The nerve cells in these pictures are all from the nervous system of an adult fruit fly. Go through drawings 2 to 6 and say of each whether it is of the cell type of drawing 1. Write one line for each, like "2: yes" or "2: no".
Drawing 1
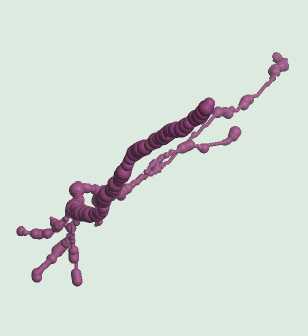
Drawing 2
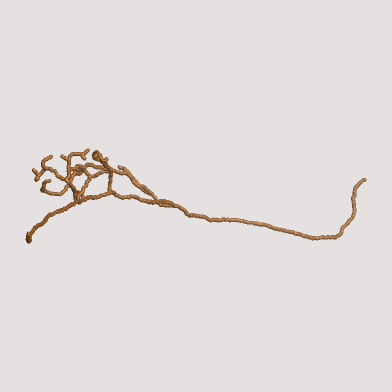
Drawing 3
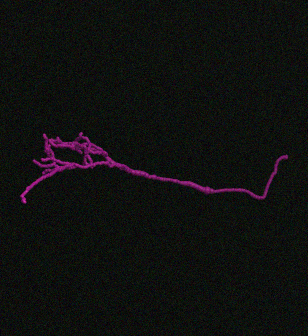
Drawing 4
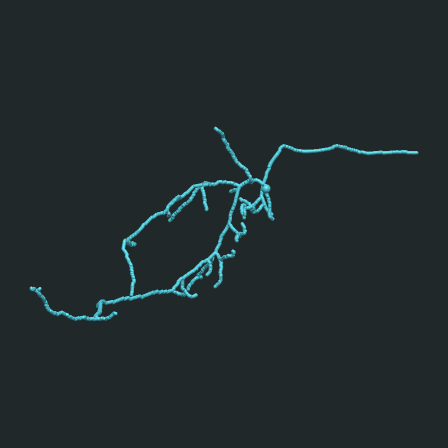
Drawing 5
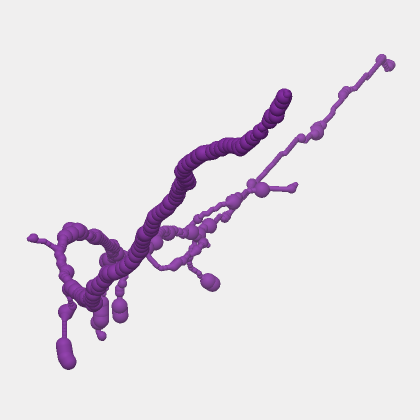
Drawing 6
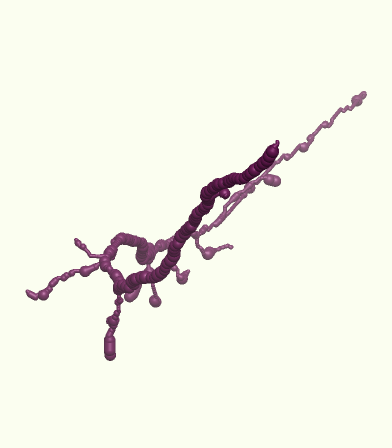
2: no
3: no
4: no
5: yes
6: yes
